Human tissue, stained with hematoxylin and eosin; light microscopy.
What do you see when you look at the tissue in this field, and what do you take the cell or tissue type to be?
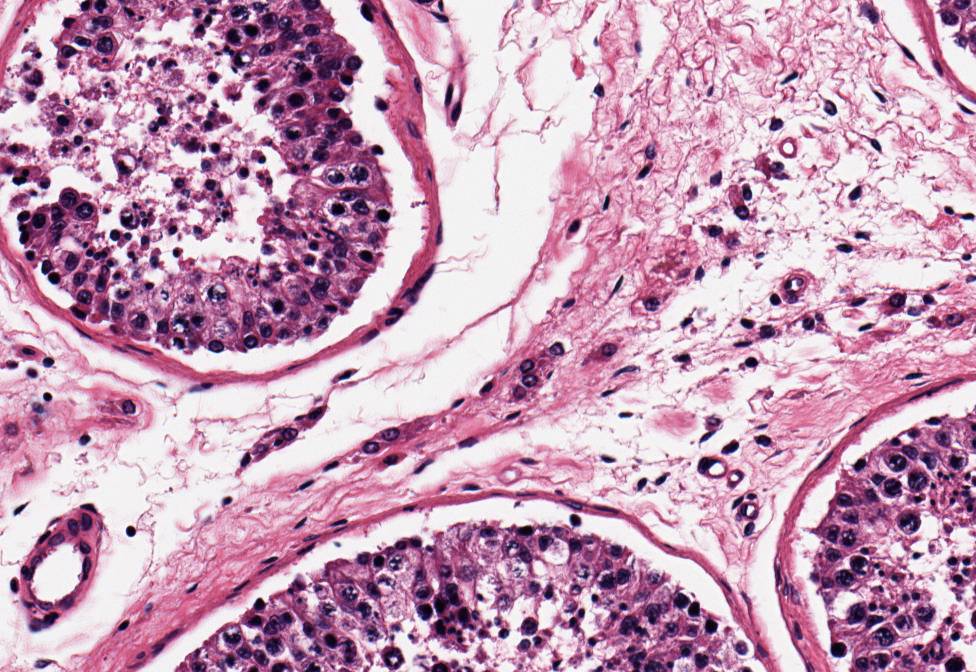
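Three rounded tubules, cut across, lie top left, bottom centre and right edge; stroma runs diagonally between. Many-layered stratified epithelium lines each, wall to lumen, containing large round cells with coarse, dark-speckled nuclei. Each thin pink fibrous wall holds flattened, elongated nuclei. The tissue is testis.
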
